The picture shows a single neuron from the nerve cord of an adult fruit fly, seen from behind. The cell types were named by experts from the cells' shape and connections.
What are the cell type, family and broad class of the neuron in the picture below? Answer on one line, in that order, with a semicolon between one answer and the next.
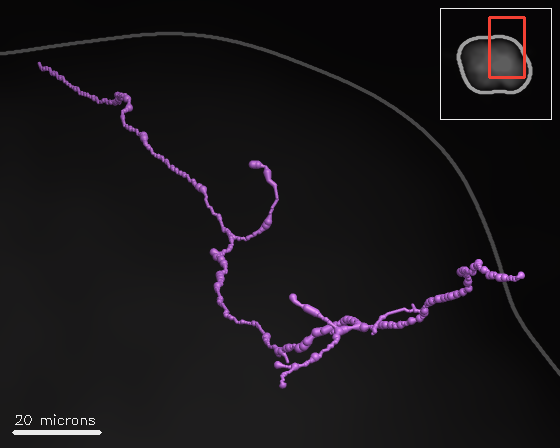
SApp08; class mechanosensory proprioceptive; sensory neuron ascending to the brain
